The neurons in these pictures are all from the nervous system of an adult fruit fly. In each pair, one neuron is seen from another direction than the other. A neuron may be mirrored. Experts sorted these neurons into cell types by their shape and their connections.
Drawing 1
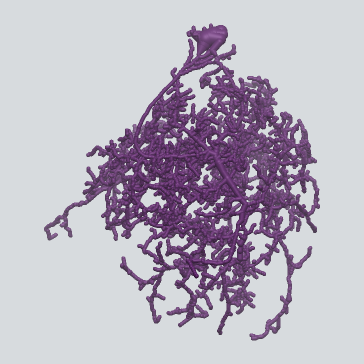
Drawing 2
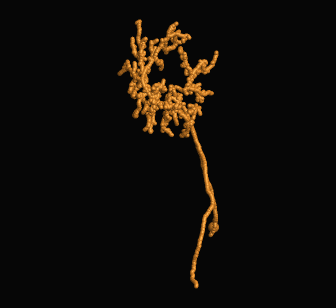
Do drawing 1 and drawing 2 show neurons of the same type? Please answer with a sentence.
They are of different cell types.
